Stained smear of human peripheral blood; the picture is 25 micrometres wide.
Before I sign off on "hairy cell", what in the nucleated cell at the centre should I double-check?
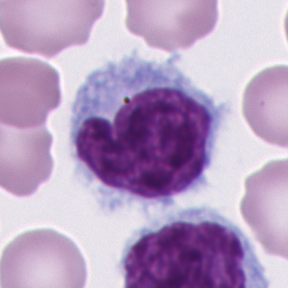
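Several features of the central cell go with the name hairy cell.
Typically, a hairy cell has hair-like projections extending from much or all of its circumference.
The outline here is frayed and ragged rather than smooth, which agrees with that.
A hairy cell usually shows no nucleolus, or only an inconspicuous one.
No nucleoli are visible in this nucleus, which measures about 12 by 9 micrometres.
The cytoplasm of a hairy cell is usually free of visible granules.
In this cell the cytoplasm contains no coarse granules, and it is pale grey-blue. None of the features seen runs against the name.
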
